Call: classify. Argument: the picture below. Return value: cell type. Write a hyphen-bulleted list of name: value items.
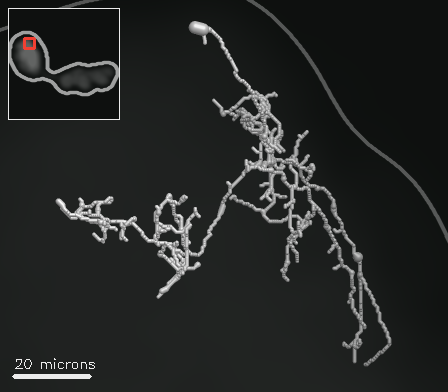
- cell type: SLP412_b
